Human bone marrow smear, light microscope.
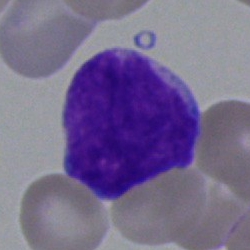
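Blast at the centre of a stained human bone marrow smear. Notice its outline, irregular and somewhat angular instead of smoothly round. The nucleus takes up nearly the whole cell, and its chromatin is fine and evenly stippled, with no coarse dark clumps. You will find no vacuoles.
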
